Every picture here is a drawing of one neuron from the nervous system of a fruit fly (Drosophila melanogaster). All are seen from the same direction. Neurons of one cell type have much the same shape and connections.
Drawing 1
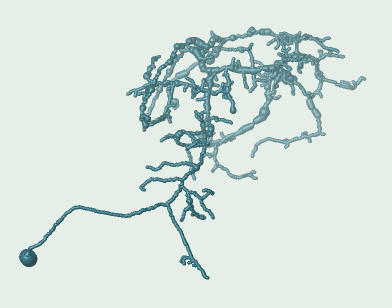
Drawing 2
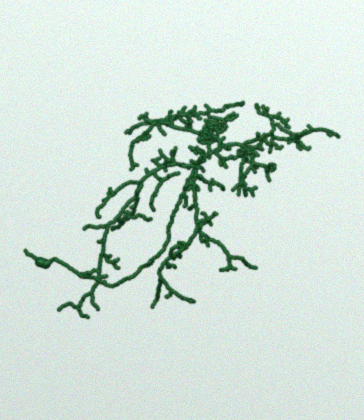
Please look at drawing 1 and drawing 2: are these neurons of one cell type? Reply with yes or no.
yes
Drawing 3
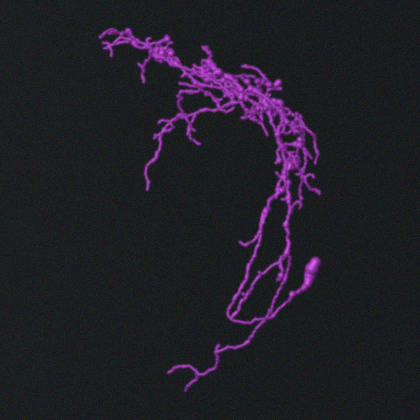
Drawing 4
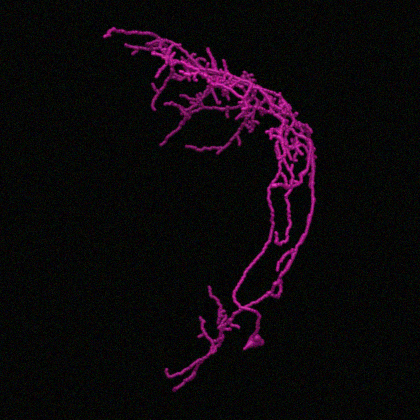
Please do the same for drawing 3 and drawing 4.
yes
